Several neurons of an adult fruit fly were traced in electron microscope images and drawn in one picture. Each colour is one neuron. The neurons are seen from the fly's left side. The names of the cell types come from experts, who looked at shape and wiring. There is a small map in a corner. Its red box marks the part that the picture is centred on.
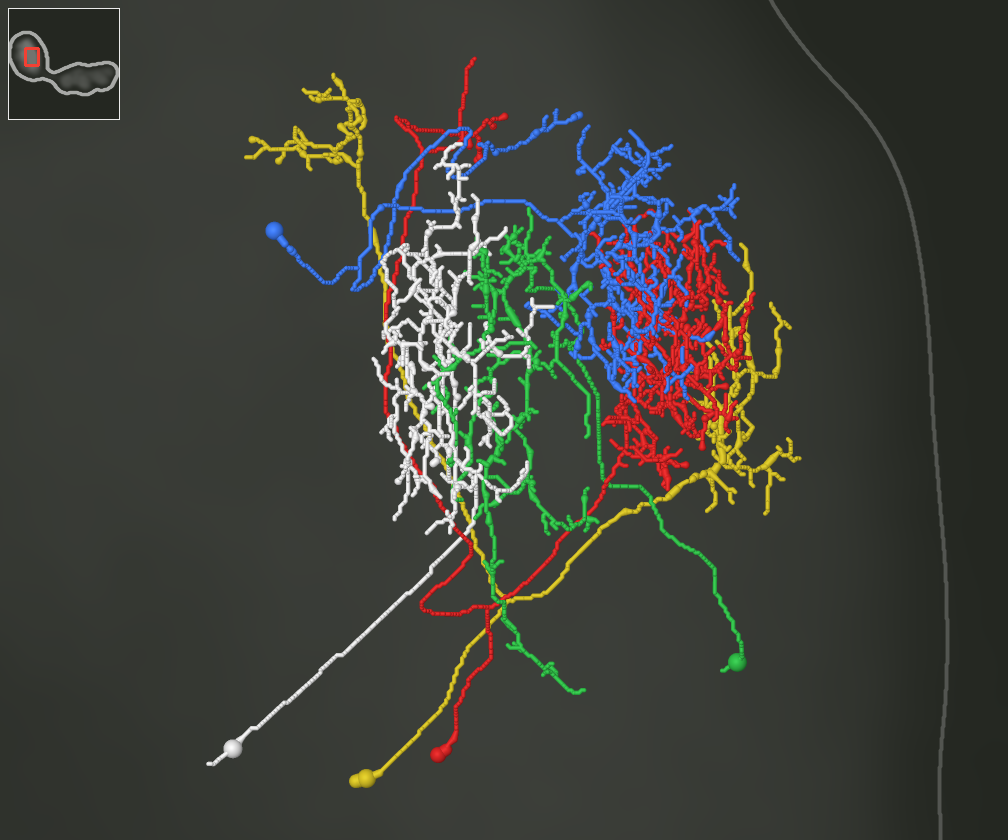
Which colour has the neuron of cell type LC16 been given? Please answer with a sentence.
The colour is yellow.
